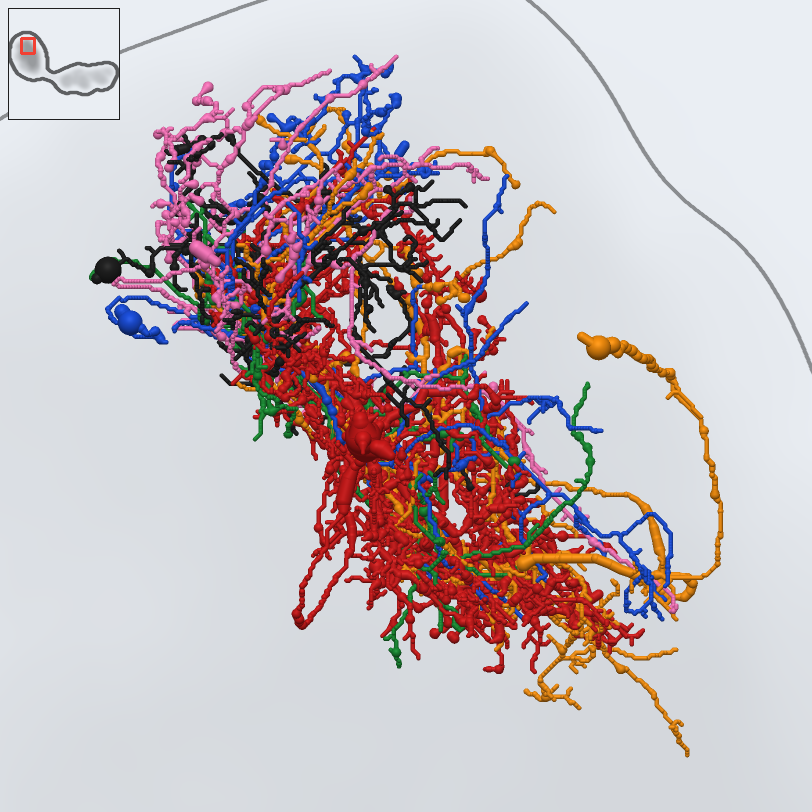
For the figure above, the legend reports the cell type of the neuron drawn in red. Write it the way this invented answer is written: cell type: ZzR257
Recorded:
cell type: SLP056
